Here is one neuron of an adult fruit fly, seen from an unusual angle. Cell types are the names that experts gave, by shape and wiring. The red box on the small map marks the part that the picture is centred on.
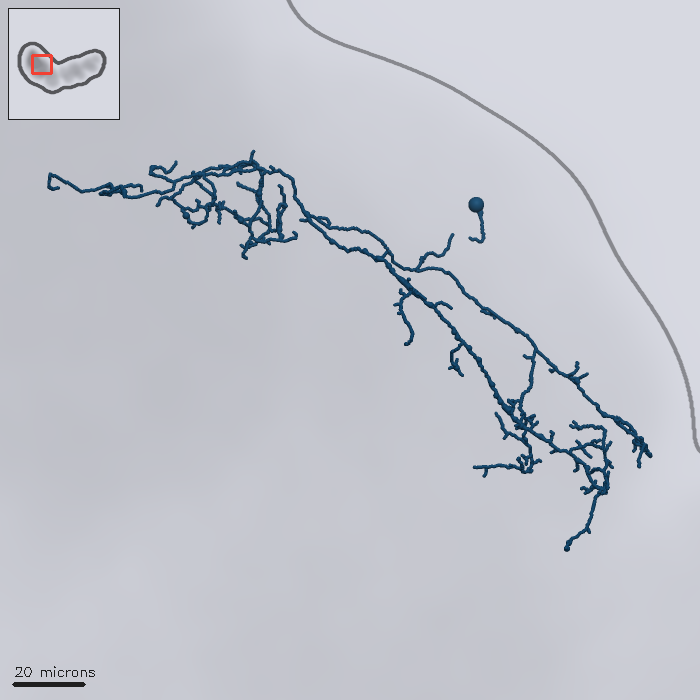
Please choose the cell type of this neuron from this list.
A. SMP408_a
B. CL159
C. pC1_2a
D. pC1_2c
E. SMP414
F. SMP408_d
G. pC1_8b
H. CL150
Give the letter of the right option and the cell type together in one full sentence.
Option E states the cell type of the neuron, which is SMP414.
